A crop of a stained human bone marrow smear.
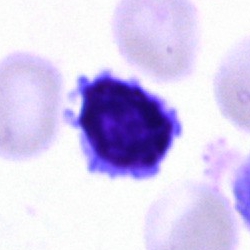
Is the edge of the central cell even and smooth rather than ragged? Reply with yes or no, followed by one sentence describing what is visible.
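No. The cell outline is irregular, with small knob-like blebs along its edge.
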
